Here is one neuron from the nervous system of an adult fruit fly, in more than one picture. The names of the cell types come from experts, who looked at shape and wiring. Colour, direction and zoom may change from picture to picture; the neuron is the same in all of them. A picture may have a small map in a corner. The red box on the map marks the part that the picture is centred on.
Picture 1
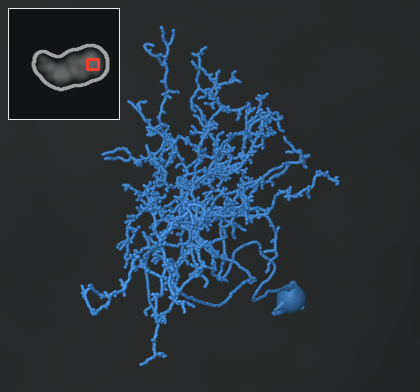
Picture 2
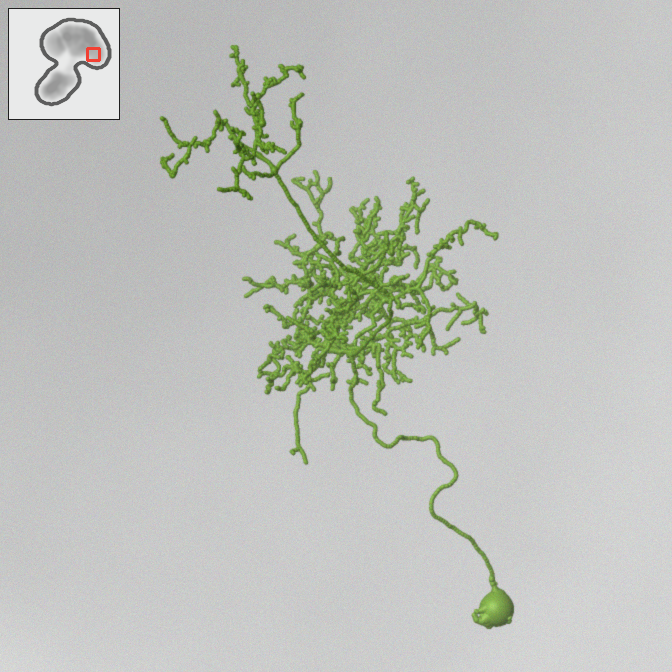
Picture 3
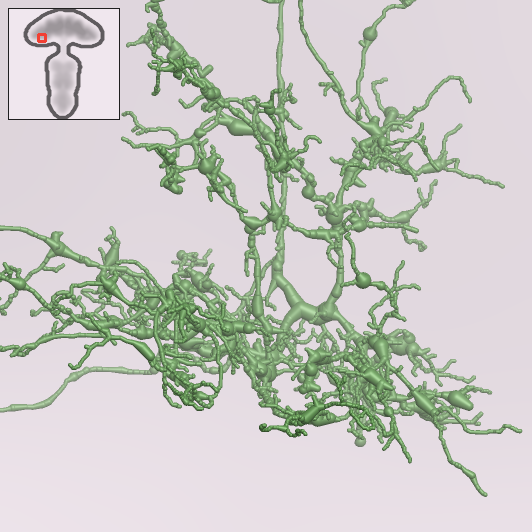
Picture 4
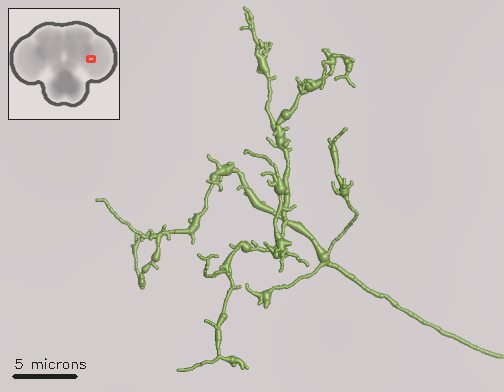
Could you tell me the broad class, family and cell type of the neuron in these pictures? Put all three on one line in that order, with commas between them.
optic-lobe intrinsic neuron, Tlp, Tlp12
